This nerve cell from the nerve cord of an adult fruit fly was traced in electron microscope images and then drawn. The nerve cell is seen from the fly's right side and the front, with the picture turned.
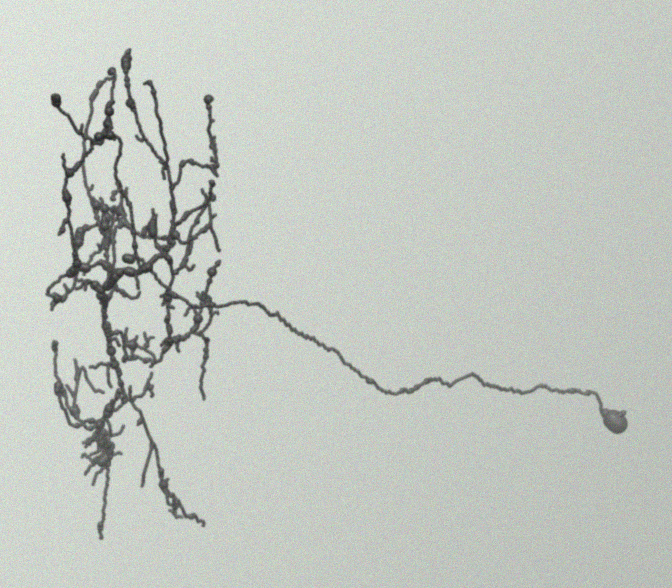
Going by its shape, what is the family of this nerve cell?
hemilineage 12A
